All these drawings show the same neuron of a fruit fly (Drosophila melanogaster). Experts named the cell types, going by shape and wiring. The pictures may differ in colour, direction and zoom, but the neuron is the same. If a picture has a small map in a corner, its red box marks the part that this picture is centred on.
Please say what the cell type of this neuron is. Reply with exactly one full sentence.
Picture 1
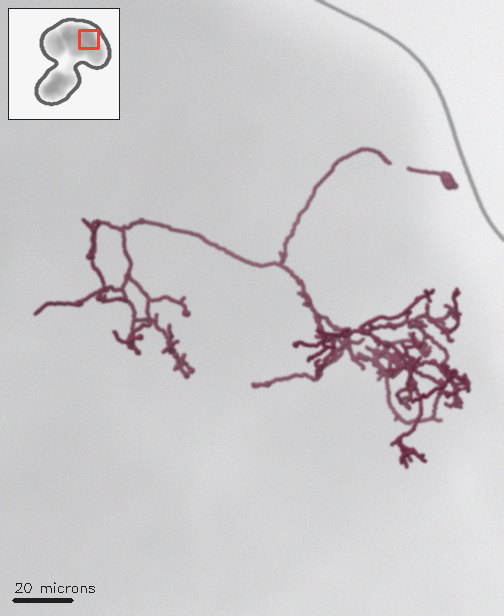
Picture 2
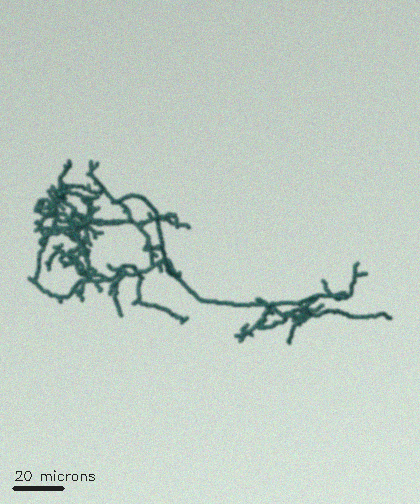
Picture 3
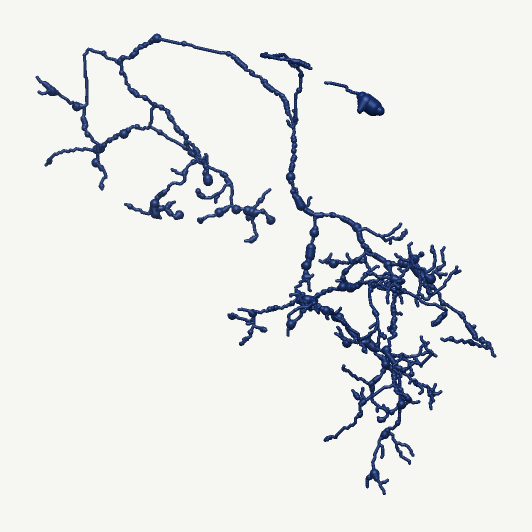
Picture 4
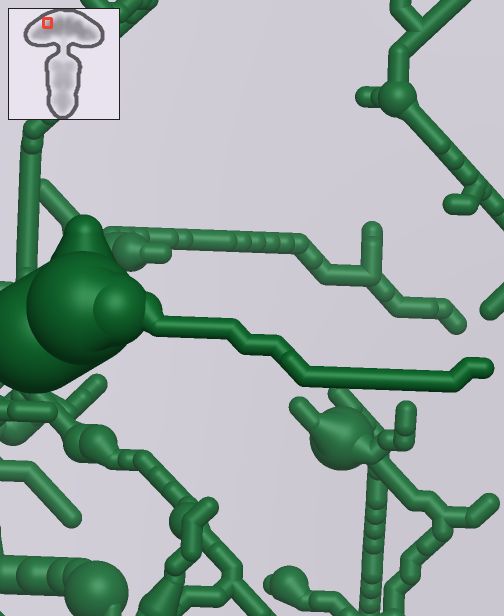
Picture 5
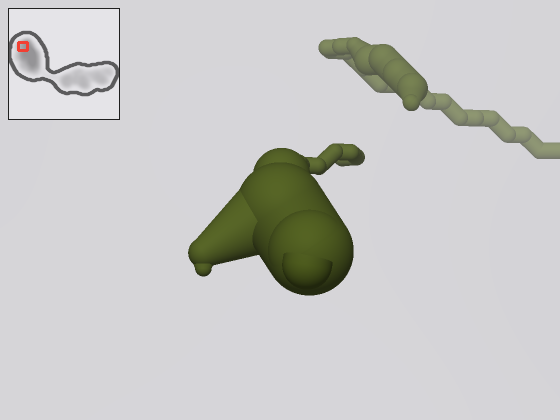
It is AVLP051 that names the cell type of this neuron.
